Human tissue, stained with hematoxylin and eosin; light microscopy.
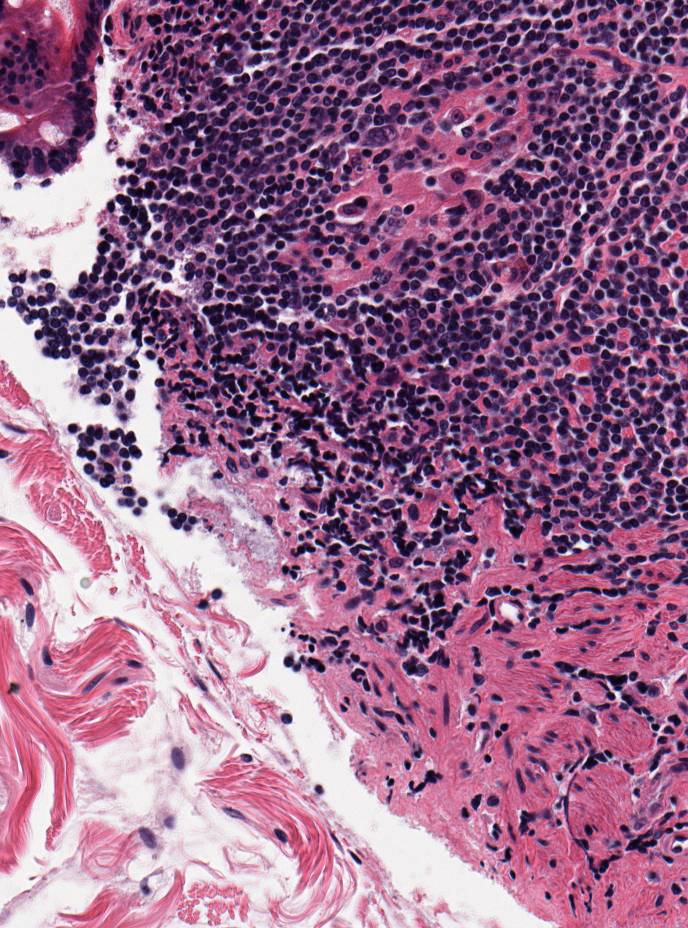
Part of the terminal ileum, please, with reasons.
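Lymphoid tissue. Decisive: a dense sheet of closely packed small round cells, upper and right, mostly lymphocytes with small, round, dark nuclei and very scant cytoplasm.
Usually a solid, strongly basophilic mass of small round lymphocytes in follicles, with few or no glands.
Upper centre: pale pink patches of larger cells with paler oval nuclei and more eosinophilic cytoplasm.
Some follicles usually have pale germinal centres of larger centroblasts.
Lower right: interlacing pink fibre bundles with elongated spindle-shaped nuclei.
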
